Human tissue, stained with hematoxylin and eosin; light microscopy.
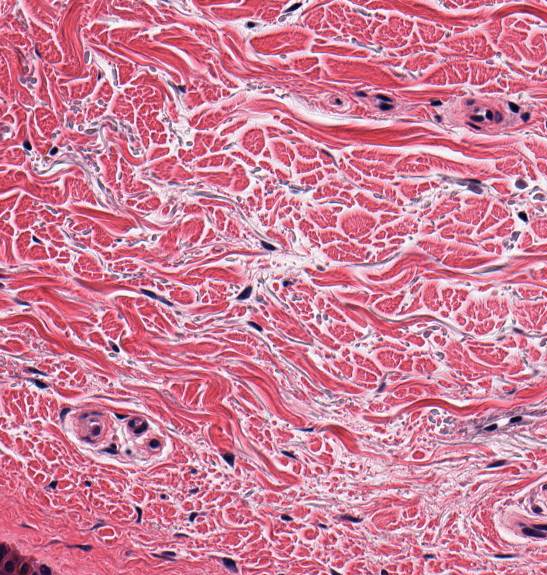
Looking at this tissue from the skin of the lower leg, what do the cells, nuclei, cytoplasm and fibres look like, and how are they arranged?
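Almost the whole field is taken up by densely packed eosinophilic collagen bundles. Between them sit scattered nuclei, small and dark, mostly thin and elongated, as in fibroblasts. There seem to be few cells for so much collagen. And the narrow gaps between the bundles look clear and white.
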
